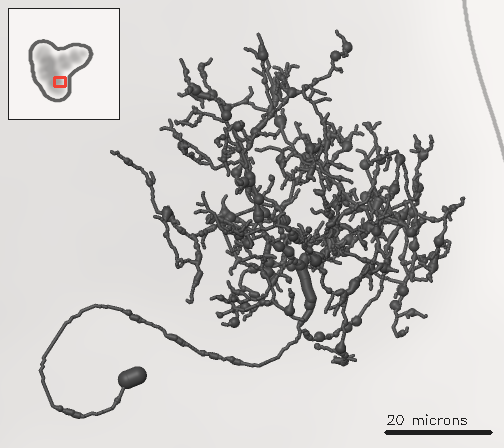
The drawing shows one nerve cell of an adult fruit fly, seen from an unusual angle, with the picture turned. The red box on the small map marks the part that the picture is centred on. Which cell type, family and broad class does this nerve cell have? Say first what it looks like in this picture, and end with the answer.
The cell body is at the lower left of the picture. By the scale bar it is about 80 microns wide in this view. More than a hundred branch ends can be seen. It is of cell type LHAV4g13. Its family is hemilineage LHl4_dorsal. It is a central-brain intrinsic neuron.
